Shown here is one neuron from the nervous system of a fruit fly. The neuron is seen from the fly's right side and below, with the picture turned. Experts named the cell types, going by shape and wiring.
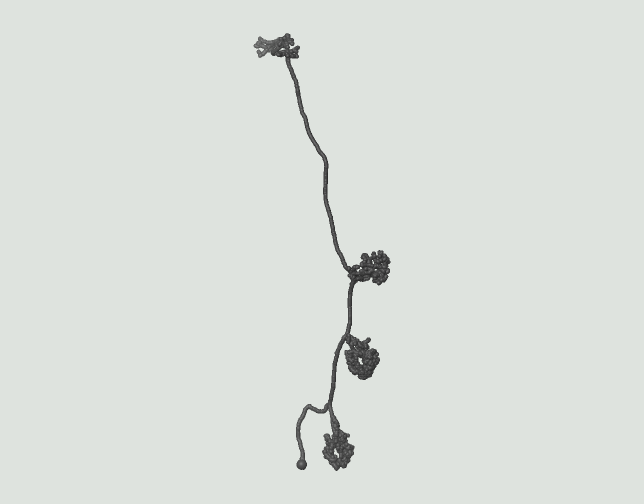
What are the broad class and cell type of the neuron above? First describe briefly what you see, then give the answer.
The cell body can be seen at the bottom of the picture. As drawn here it is more than twice as tall as it is wide. It is an ascending neuron. Its cell type is ANXXX075.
